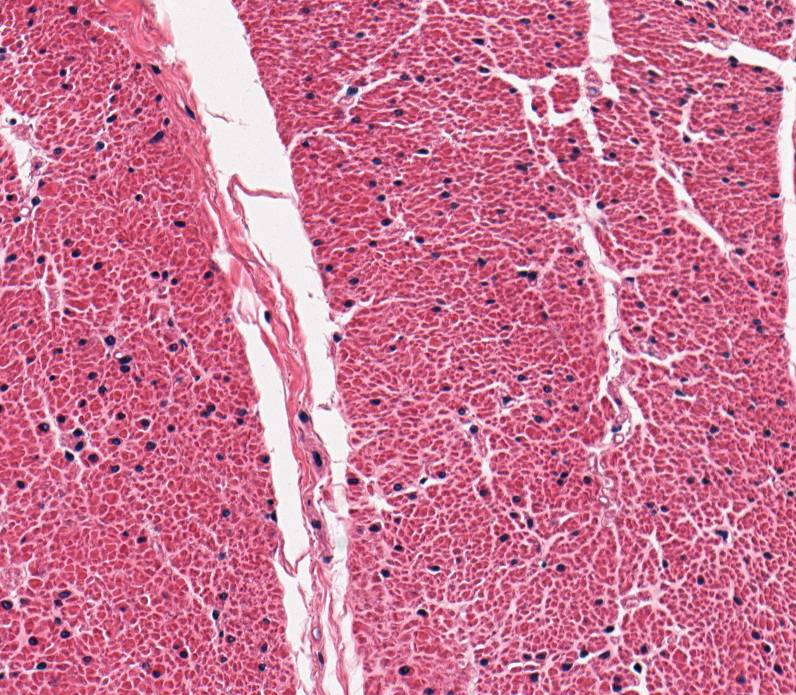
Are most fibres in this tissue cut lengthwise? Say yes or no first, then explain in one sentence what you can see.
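No. The whole field is filled by densely packed, deeply eosinophilic muscle cut in cross-section, so the fibres appear as small rounded or polygonal profiles.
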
